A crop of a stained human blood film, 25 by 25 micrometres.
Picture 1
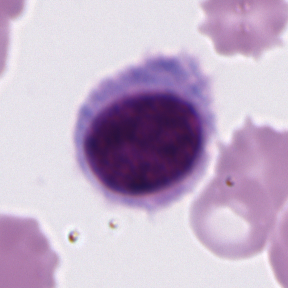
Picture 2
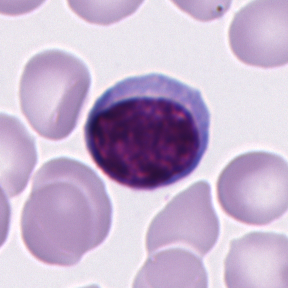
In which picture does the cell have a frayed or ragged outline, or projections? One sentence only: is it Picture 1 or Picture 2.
Rough is the outline of the cell in picture 1.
